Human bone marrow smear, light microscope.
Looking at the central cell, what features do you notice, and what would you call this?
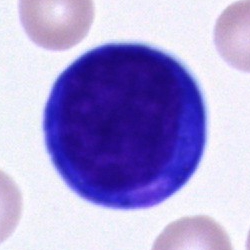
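Only a thin crescent of cytoplasm shows, clearest along the lower right edge. It stains deep blue, with no granules in it, and there are no vacuoles anywhere in the cell. That one's a proerythroblast.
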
